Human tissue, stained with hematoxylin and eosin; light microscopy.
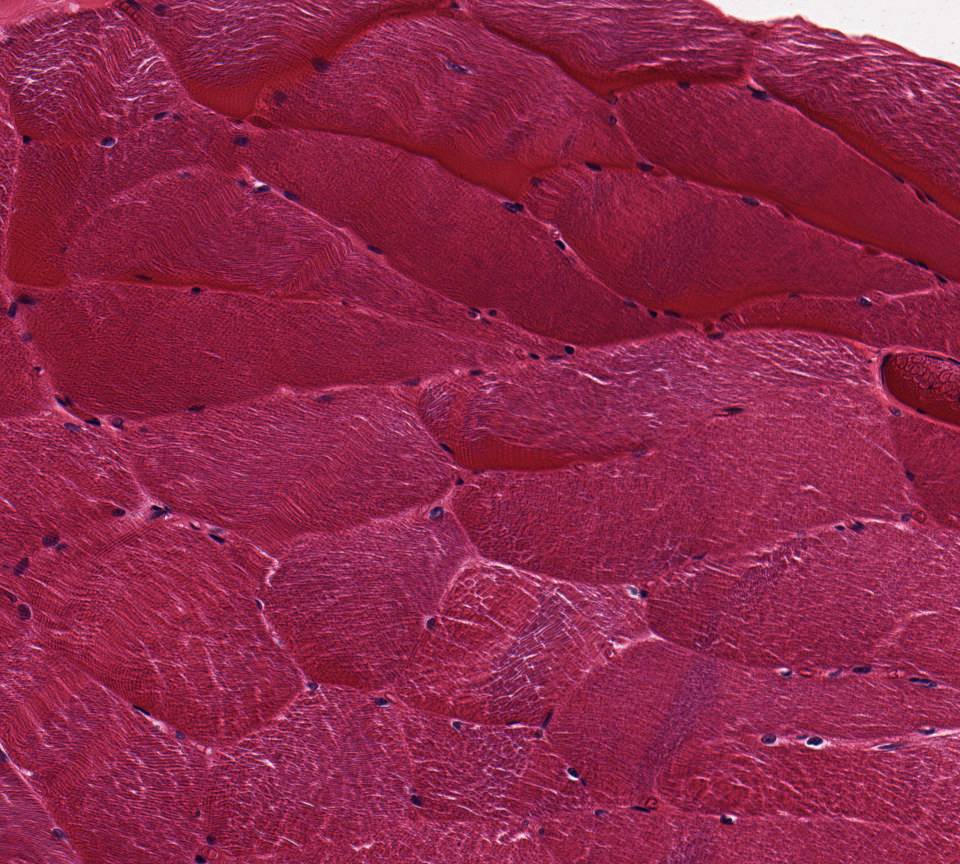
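Skeletal muscle in a haematoxylin and eosin stained section. First point, the nuclei: small and dark, lying at the edges of the fibres rather than in their centres. Second, the fibre cytoplasm stains a deep pink-red throughout. Third, that cytoplasm has a fine, streaked myofibrillar texture. The top right corner is empty white background beyond the tissue edge.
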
